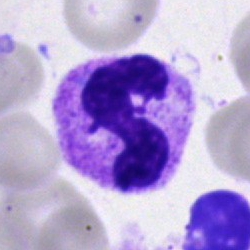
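Band neutrophil, the central cell of a stained human bone marrow smear. Following the outline round, I find it rounded with a smooth edge. The nucleus is a single thick curved band, bent into an S shape. Its chromatin looks dark purple and densely condensed, and I find no nucleoli.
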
